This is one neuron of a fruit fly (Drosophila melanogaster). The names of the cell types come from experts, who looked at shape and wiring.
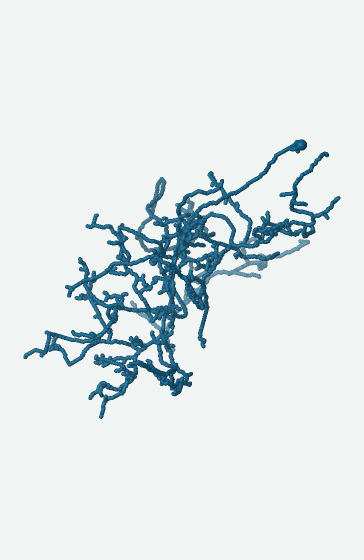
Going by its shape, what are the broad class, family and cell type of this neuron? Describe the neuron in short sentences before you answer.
The cell body can be seen at the upper right of the picture. Dozens of branch ends can be seen. This is a central-brain intrinsic neuron. Its family is hemilineage LHl2_ventral. Its cell type is AVLP060.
